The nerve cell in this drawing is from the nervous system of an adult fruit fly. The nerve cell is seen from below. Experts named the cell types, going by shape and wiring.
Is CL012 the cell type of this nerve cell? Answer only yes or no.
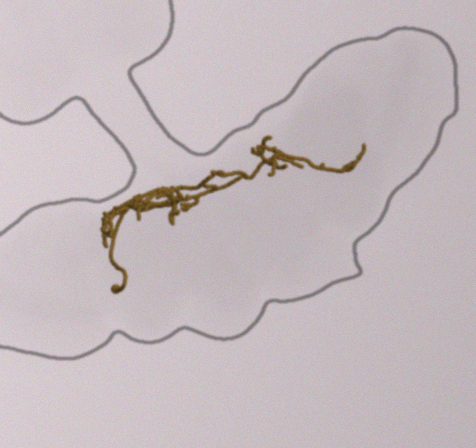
yes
